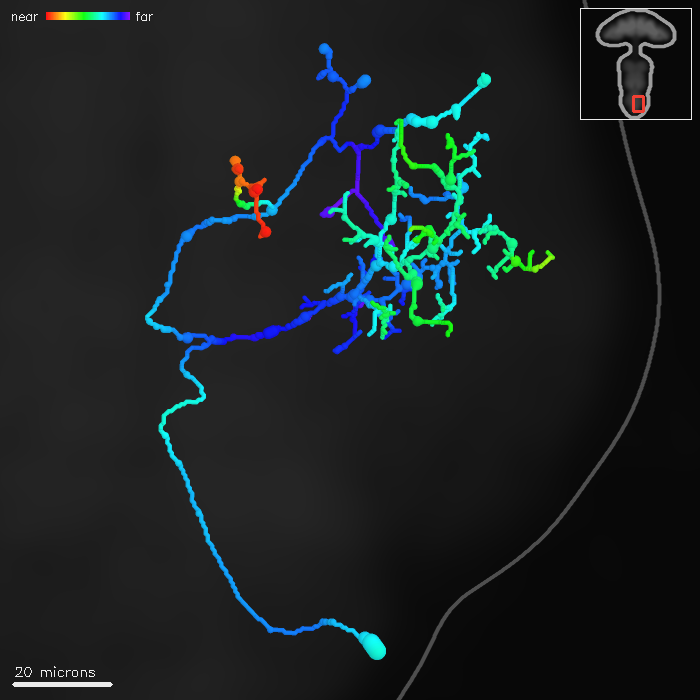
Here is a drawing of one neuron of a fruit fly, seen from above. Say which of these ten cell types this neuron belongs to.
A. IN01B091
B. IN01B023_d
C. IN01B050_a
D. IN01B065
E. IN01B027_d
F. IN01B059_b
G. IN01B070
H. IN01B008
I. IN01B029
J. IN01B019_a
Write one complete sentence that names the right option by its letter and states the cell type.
Option C lists IN01B050_a, and that is the cell type of the neuron.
